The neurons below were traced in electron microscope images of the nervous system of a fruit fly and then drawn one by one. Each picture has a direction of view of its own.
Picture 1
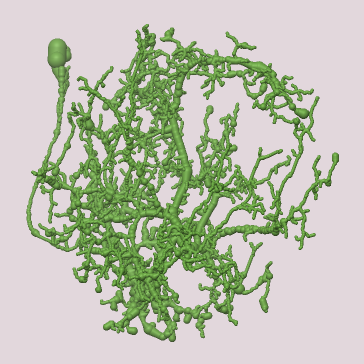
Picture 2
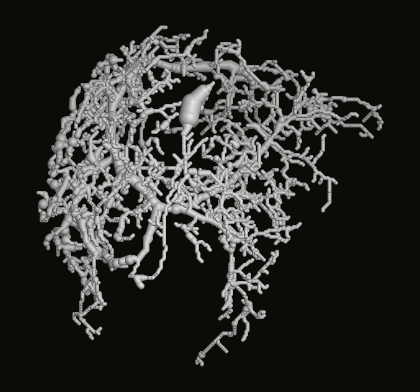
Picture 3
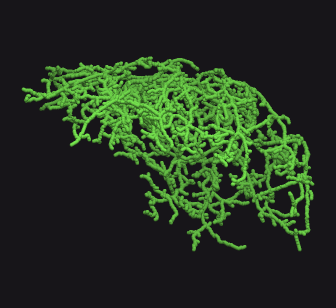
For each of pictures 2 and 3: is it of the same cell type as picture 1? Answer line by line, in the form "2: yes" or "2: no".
2: no
3: no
